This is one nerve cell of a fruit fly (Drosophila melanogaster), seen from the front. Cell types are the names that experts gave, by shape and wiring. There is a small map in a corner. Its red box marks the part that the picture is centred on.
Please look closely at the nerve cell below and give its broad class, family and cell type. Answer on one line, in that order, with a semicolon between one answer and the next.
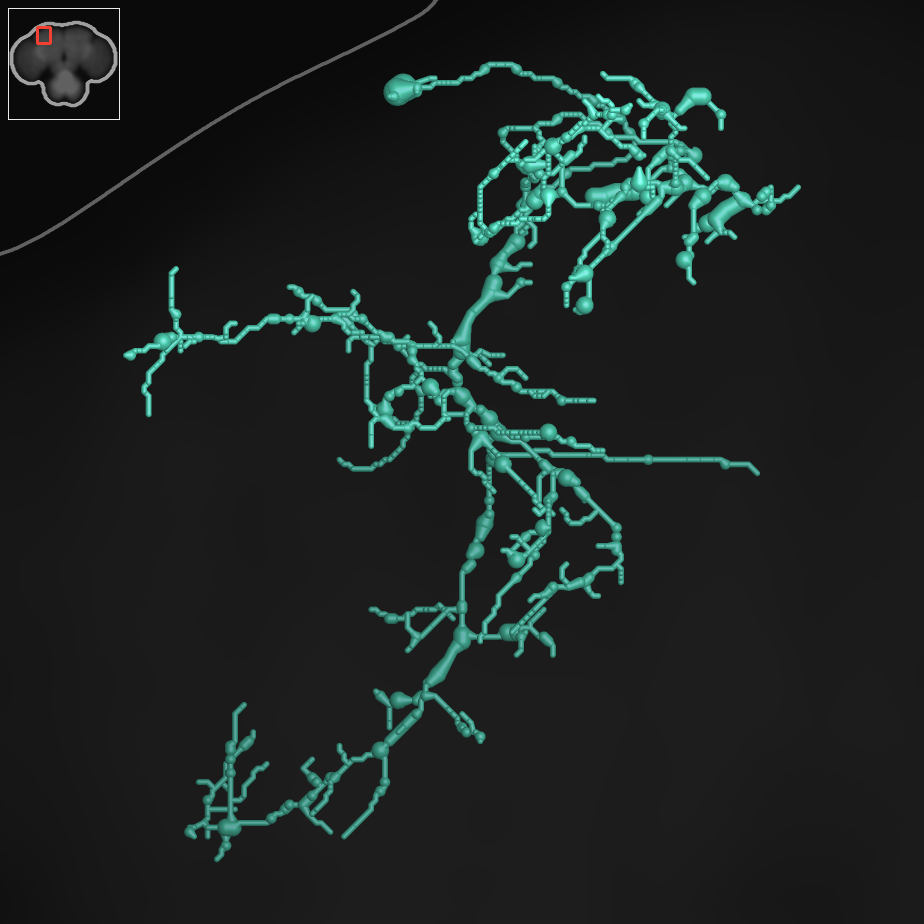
central-brain intrinsic neuron; hemilineage LHd2; LHPD3c1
